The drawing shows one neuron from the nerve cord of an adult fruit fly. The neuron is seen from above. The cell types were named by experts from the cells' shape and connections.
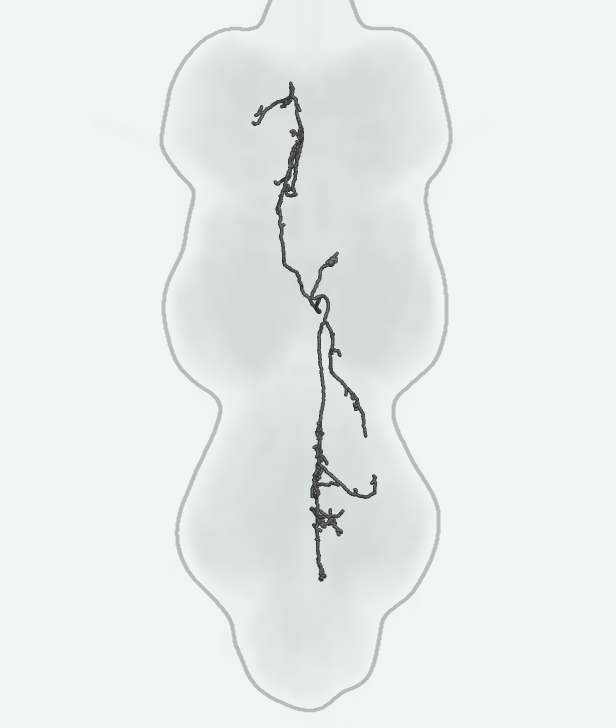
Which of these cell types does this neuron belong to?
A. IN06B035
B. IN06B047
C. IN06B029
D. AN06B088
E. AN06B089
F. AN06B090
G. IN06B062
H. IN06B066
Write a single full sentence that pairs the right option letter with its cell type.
The neuron's cell type is IN06B062, which is option G.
